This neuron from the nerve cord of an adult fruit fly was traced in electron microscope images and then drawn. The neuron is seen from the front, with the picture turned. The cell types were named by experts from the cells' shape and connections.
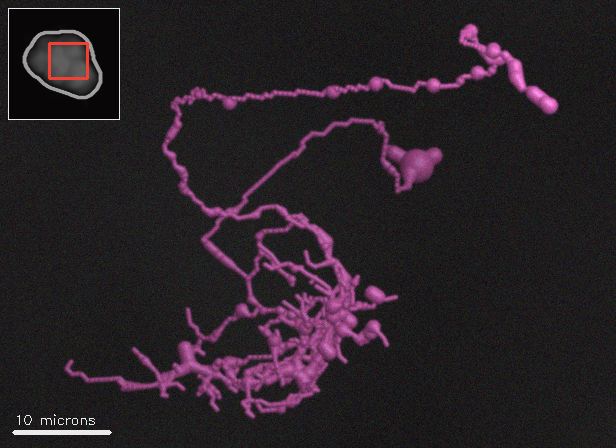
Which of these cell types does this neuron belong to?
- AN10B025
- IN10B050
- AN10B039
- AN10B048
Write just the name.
IN10B050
